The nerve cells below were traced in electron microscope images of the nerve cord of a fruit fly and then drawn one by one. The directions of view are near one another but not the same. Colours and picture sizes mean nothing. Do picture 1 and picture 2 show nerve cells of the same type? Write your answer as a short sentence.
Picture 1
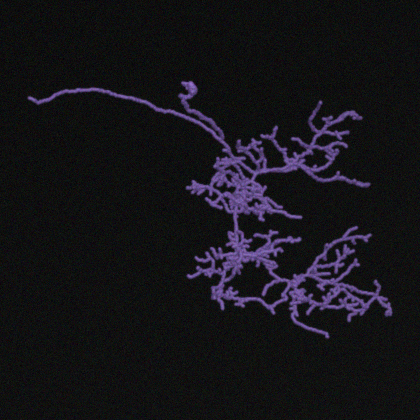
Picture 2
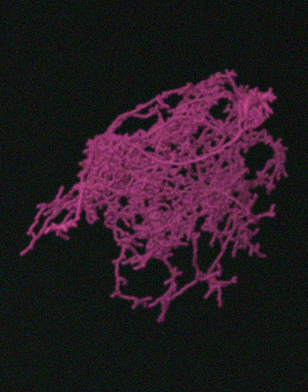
They are of different cell types.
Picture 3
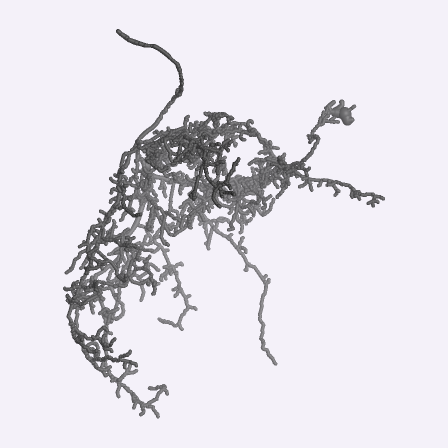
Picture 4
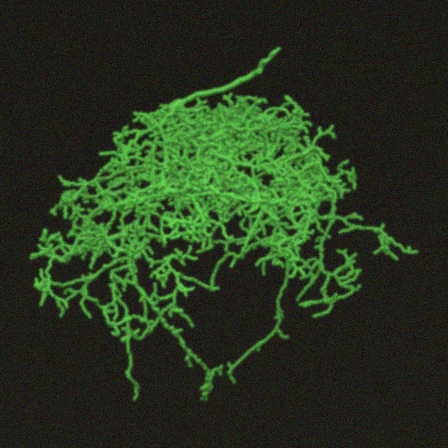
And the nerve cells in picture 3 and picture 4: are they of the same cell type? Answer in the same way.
They are of the same cell type.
